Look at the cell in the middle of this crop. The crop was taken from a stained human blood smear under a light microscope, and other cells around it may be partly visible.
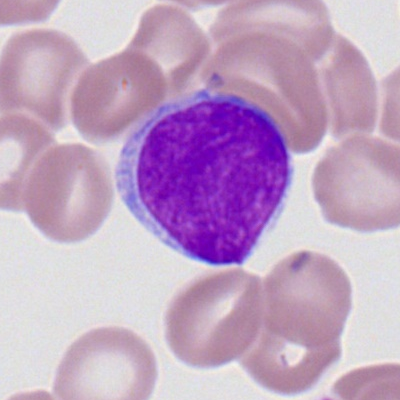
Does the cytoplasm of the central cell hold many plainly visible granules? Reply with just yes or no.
No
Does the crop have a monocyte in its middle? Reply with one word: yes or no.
no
